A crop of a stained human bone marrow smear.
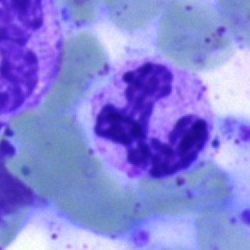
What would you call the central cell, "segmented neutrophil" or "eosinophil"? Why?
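This one is a segmented neutrophil rather than an eosinophil. Look at the granules scattered through the cytoplasm: they are fine and pinkish-violet.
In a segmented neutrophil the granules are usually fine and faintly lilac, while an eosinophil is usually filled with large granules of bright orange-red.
These are not large orange-red granules, so the granules settle it. Otherwise, the outline is roughly round and smooth, the chromatin dark purple and coarsely clumped, and the cytoplasm plentiful and pale pinkish-lilac.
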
